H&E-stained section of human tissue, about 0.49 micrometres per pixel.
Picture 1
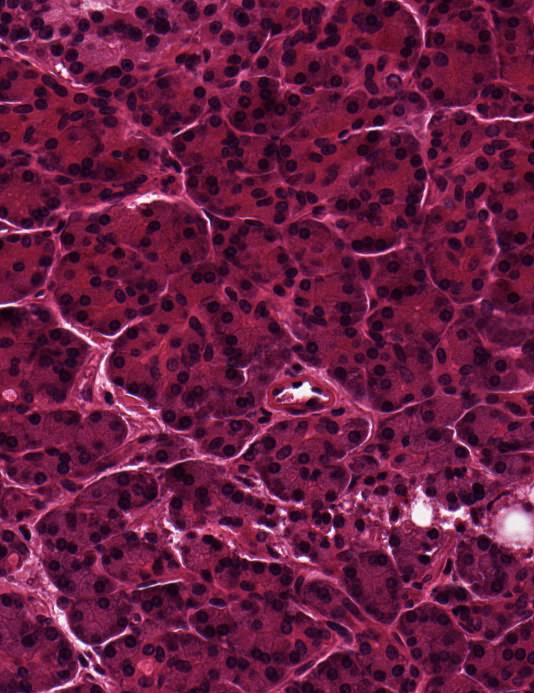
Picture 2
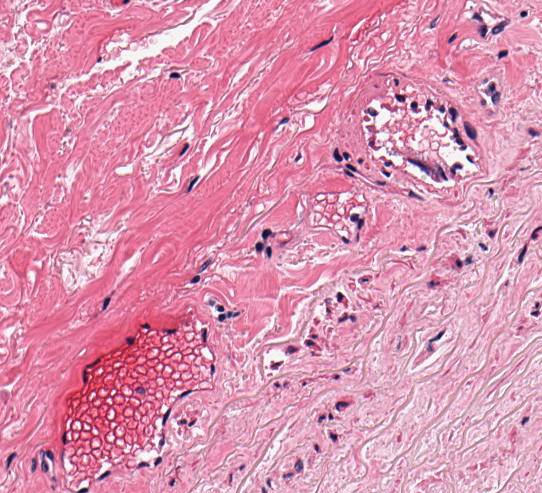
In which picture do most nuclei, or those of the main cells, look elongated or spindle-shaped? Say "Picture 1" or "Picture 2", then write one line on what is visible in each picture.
Picture 2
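What picture 1 shows: Each cell has a single round, dark-staining nucleus of fairly uniform size.
What picture 2 shows: The scattered stromal nuclei are small, dark and mostly spindle-shaped.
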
